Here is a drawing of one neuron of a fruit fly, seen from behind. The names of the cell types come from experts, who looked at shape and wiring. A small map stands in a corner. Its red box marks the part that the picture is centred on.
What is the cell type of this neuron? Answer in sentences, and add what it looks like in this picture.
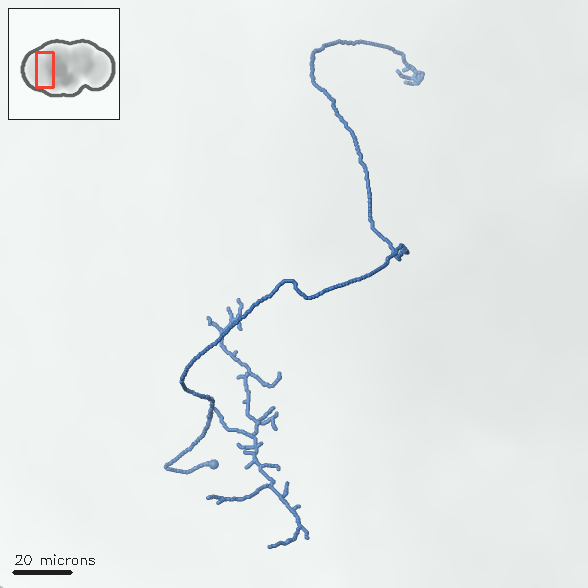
It is of cell type MeTu4d. This is a visual projection neuron. From top to bottom in the picture it spans about 180 microns. In this view it is taller than it is wide.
